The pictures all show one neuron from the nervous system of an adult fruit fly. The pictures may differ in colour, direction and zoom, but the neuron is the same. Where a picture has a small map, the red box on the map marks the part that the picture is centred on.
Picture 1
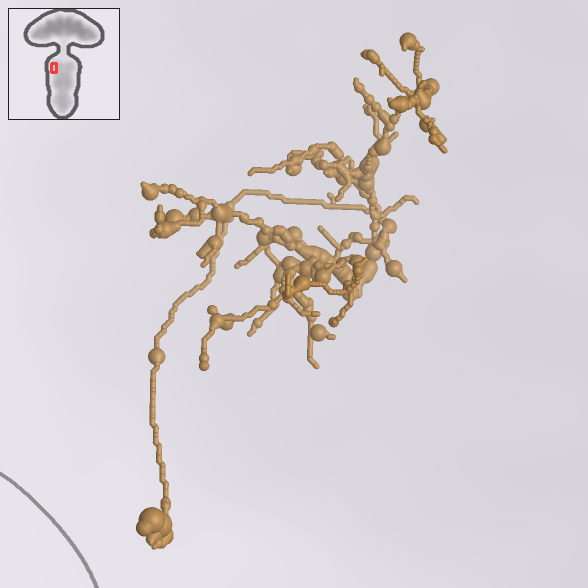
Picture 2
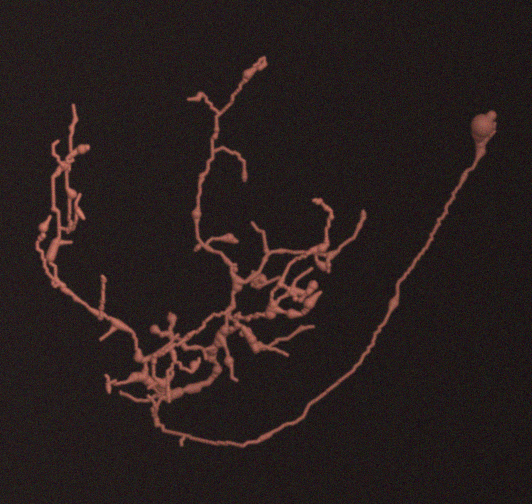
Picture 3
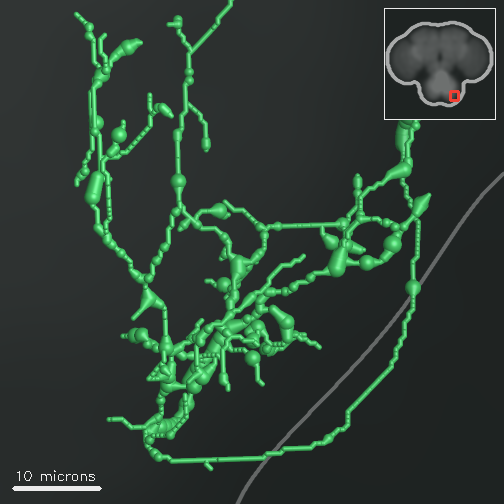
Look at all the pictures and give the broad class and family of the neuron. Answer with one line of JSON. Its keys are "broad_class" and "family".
{"broad_class": "nerve-cord intrinsic neuron", "family": "hemilineage 01B"}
